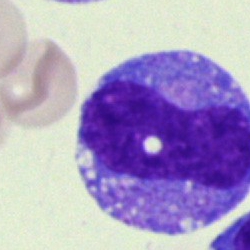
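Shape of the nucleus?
An elongated, slightly wavy band running across the cell from left to right.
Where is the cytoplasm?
Both above and below the nuclear band.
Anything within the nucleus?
A single small round white spot near its centre.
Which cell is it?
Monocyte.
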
